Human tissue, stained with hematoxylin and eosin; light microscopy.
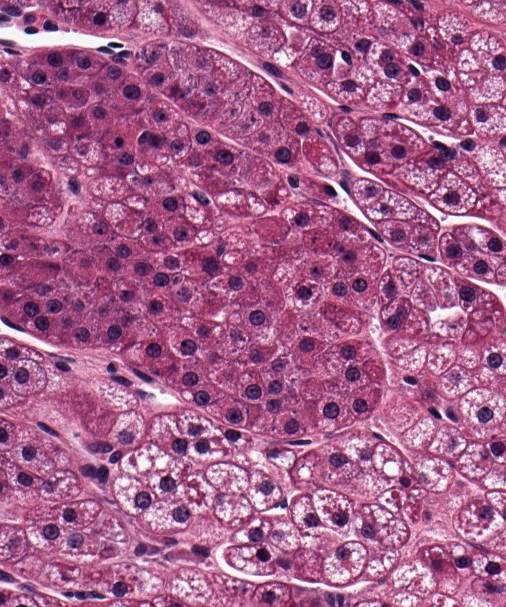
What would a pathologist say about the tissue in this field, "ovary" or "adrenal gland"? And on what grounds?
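It's adrenal gland, not ovary. The deciding point is the polygonal cells lying in solid nests and cords, with thin slit-like vascular channels between them, many angled from upper left toward lower right.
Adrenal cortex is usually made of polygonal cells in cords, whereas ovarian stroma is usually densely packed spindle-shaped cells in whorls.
A large nest in the upper left and centre has compact, deeply eosinophilic, non-vacuolated cytoplasm; cells along the bottom and right edge are pale, finely vacuolated and foamy. Most have a single round central nucleus with a distinct dark nucleolus.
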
